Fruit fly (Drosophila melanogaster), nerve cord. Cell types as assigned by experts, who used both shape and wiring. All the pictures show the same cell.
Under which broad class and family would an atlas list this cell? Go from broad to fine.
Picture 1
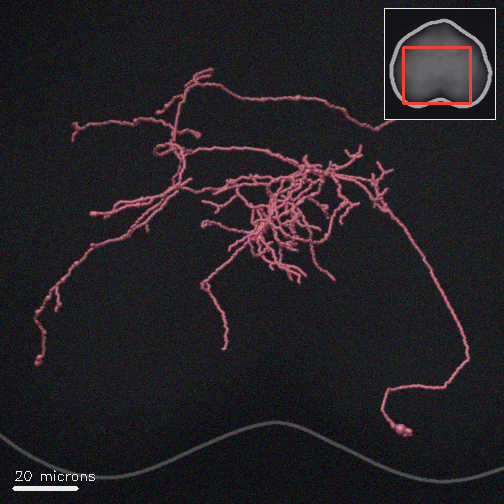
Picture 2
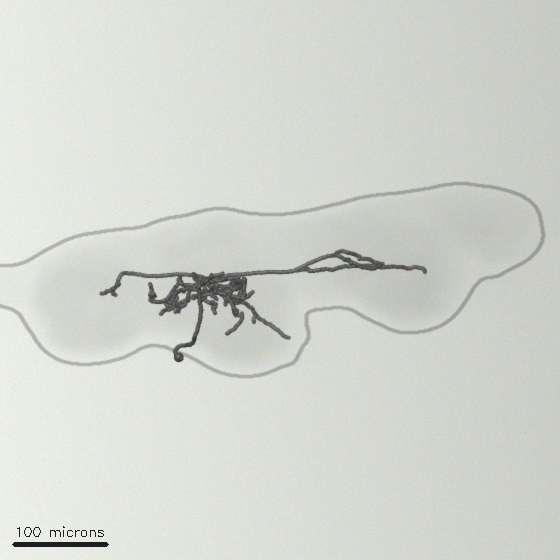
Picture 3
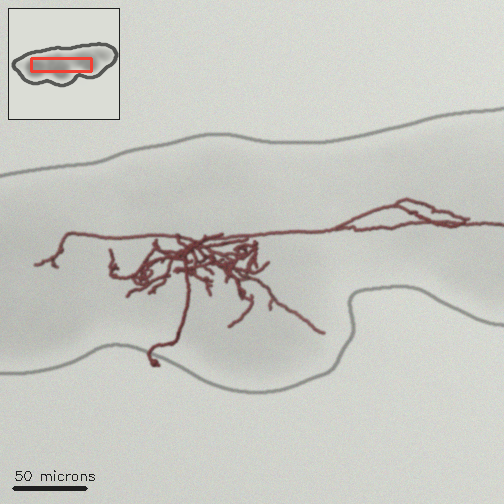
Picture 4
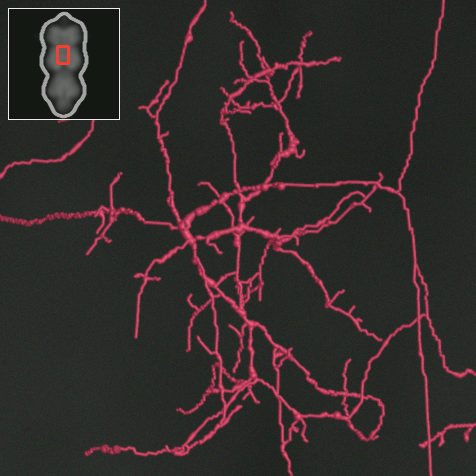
nerve-cord intrinsic neuron; hemilineage 07B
